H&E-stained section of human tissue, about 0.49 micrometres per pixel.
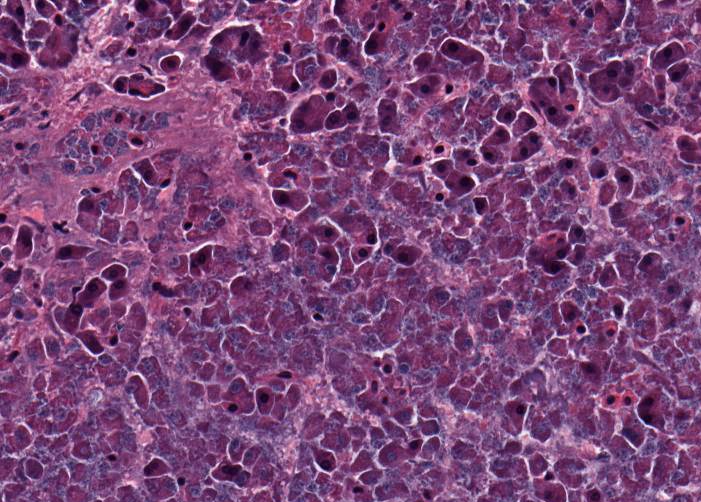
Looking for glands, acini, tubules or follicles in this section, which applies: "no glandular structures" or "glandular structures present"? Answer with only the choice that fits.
No glandular structures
